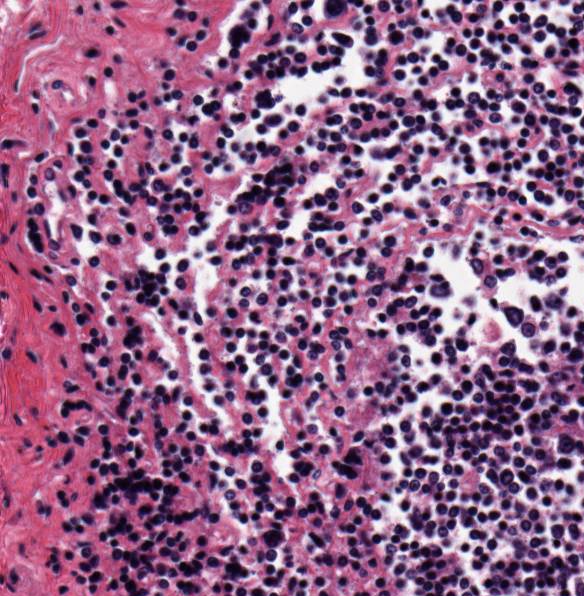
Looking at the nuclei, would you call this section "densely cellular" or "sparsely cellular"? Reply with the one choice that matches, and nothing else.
Densely cellular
